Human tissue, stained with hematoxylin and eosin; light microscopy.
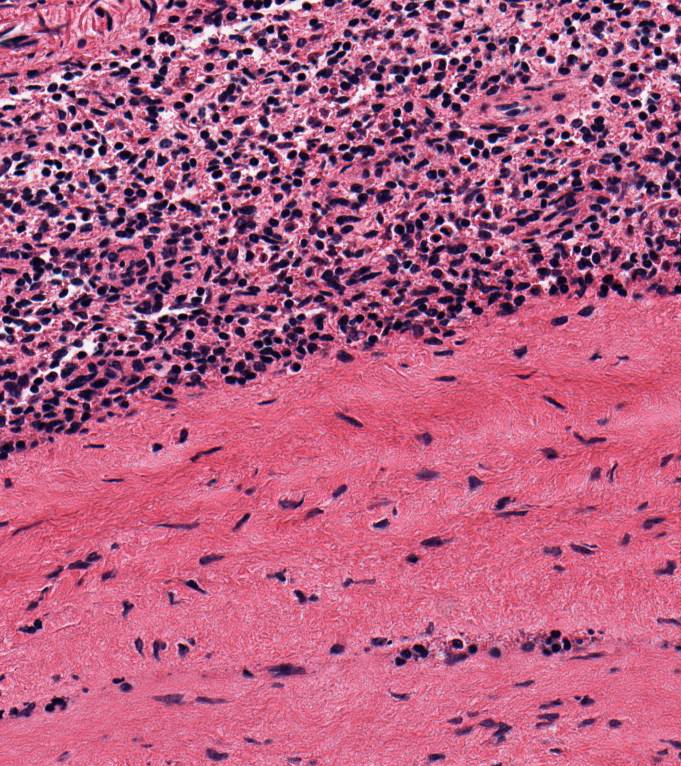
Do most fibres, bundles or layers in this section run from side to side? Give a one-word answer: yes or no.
Yes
